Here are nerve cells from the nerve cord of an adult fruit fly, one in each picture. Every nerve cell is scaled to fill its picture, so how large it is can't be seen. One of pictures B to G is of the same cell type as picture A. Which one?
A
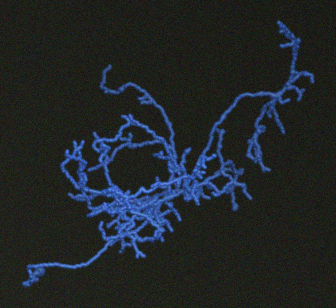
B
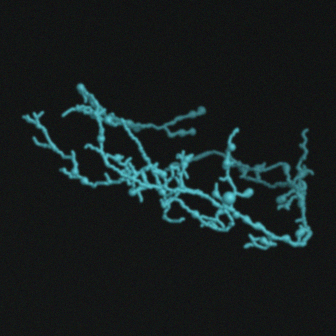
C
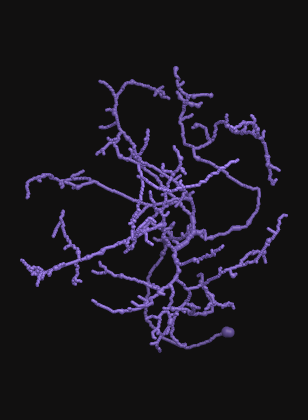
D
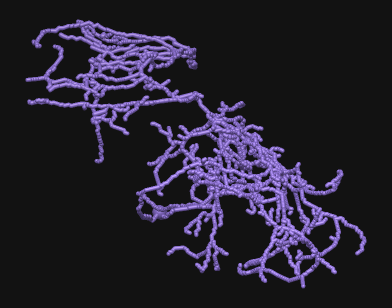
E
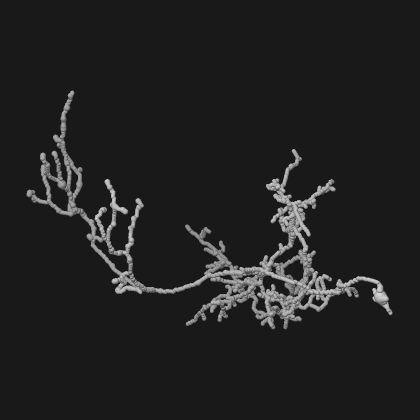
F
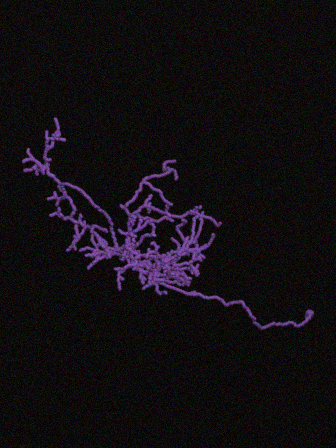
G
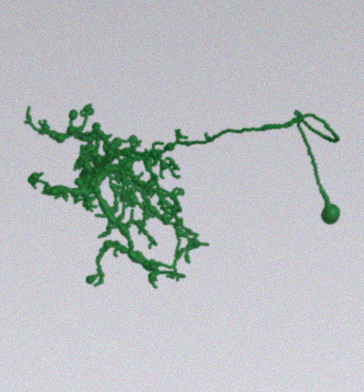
F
